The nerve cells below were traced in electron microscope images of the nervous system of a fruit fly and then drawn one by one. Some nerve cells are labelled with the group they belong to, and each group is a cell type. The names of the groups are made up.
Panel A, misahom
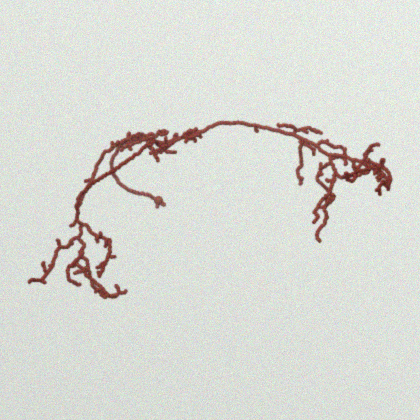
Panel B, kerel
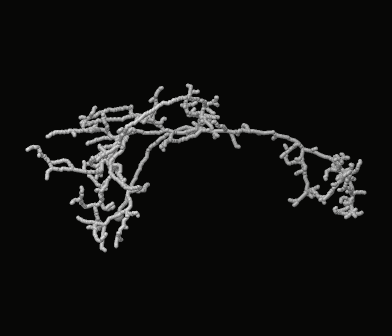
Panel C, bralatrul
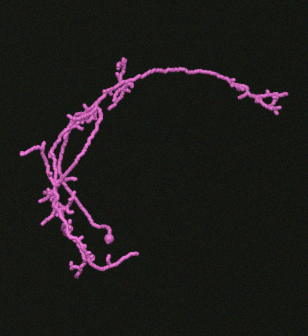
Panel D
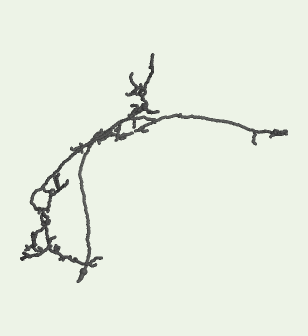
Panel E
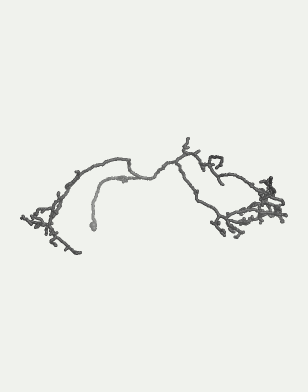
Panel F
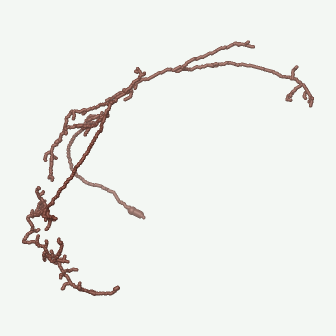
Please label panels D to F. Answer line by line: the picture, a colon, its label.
D: bralatrul
E: misahom
F: bralatrul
